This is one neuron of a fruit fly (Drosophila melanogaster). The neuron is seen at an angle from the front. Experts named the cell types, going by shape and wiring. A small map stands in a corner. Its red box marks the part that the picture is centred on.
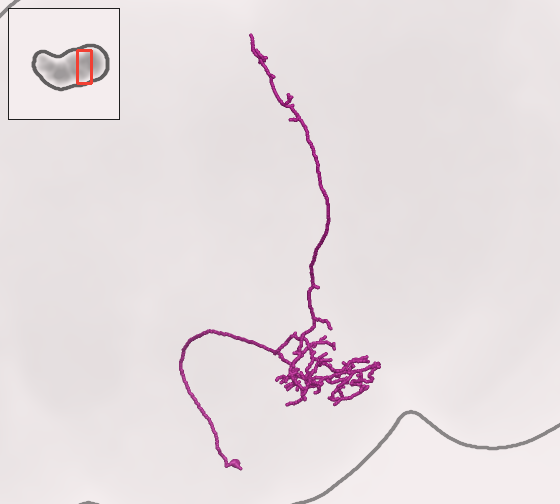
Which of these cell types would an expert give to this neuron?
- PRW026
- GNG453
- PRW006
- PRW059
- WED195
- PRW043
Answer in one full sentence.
The neuron is typed under the name PRW043.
